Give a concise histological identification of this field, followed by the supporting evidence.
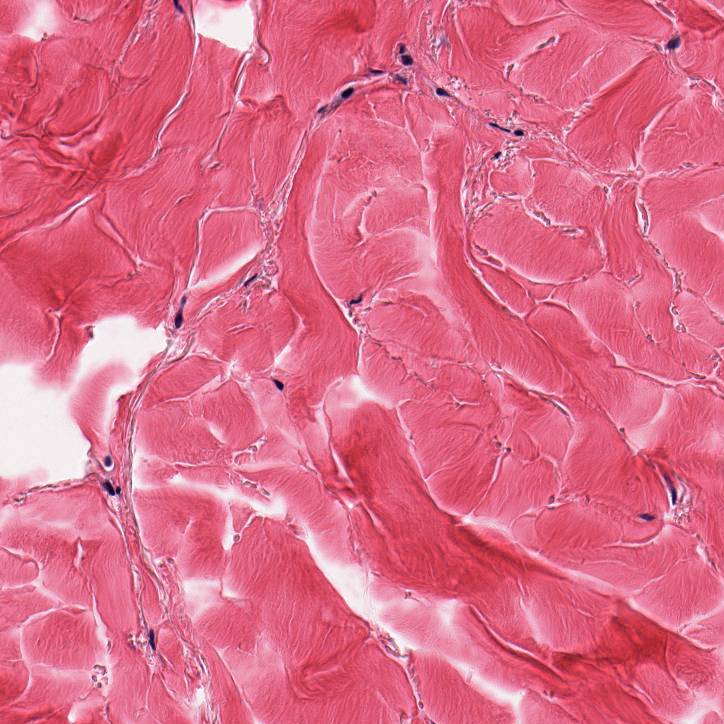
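Dermis occupies this field. Closely packed, deeply eosinophilic fibres fill nearly all of it, running in several directions: some cut lengthwise, others obliquely or across. Cross and oblique cuts give angular, polygonal profiles separated by thin pale septa. Sparse, dark, elongated nuclei lie mostly in those septa, not in fibre centres.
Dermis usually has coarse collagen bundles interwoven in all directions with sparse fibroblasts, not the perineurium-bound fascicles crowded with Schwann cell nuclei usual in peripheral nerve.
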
